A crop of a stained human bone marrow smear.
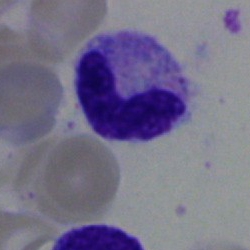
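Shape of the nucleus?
Curved into a C or horseshoe.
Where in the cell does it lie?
Along the left and lower edges.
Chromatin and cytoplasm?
Dense, dark purple chromatin; fine purplish granules in the cytoplasm.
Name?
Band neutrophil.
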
